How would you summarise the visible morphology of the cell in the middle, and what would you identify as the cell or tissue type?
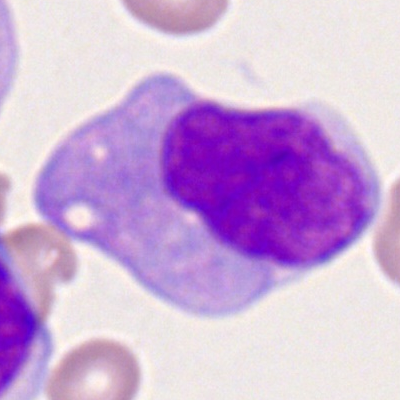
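Checking the outline first, it is irregular, with broad blunt bulges instead of a smooth round edge. Next, the cytoplasm is plentiful and occupies most of the left half of the cell. Within its left part lie a few small clear vacuoles. No coarse granules are present. Last, the name: monocyte.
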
